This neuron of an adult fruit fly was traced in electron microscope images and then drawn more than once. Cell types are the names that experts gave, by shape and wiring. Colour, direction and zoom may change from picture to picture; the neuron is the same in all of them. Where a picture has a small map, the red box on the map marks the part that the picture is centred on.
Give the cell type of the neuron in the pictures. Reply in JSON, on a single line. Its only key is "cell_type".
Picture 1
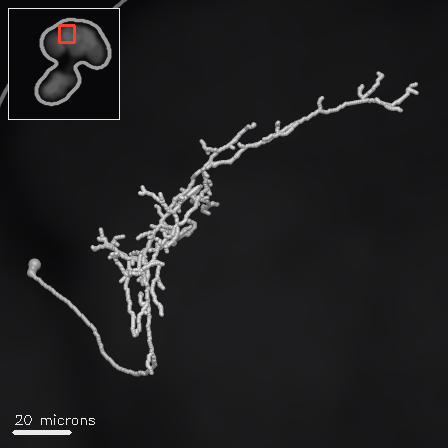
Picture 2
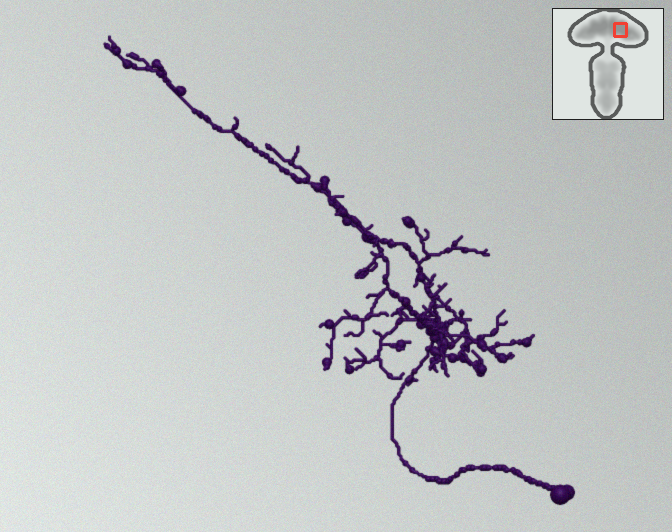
{"cell_type": "CB2151"}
